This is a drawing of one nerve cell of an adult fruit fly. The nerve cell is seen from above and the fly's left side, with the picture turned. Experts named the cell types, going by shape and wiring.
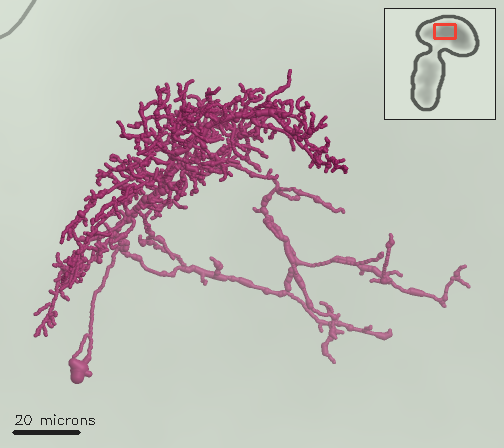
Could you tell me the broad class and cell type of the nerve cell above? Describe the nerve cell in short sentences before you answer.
It lies in the brain. The cell body can be seen at the lower left of the picture. From left to right in the picture it spans about 140 microns. It is a central-brain intrinsic neuron. It is of cell type GNG148.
